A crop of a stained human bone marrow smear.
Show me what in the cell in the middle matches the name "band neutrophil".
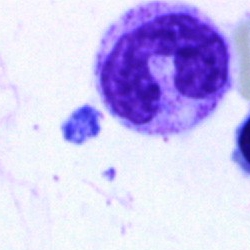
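Here you've got a thick curved band for a nucleus, bent into a horseshoe around a pale centre, with its gap opening toward the bottom of the cell.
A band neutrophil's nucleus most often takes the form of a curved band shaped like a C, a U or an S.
That horseshoe is a U, so it sits comfortably with the name.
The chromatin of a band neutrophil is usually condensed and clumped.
Here it's dark purple and coarsely clumped, which matches. Fine pinkish-violet granules are scattered through the cytoplasm too.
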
